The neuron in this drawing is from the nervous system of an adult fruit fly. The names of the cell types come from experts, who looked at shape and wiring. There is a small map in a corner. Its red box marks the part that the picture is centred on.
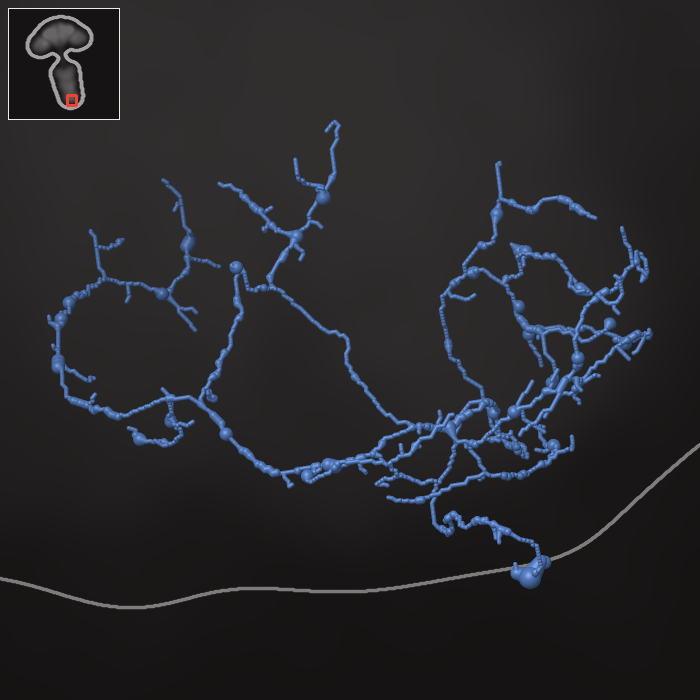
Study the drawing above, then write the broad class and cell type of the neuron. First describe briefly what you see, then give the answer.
It is in the nerve cord and does not reach the brain. The cell body can be seen at the lower right of the picture. Dozens of branch ends can be seen. It is a nerve-cord intrinsic neuron. The cell type is INXXX456.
